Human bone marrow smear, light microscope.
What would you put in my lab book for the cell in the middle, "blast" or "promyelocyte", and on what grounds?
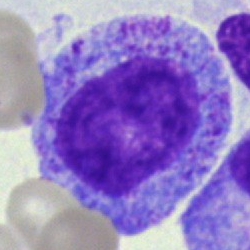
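It's a promyelocyte. The granules decide it: purple ones are scattered through the cytoplasm, densest along the upper part of the cell.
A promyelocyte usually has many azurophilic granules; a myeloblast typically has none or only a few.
Also, light blue cytoplasm rims the nucleus all round, and no distinct nucleoli show.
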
